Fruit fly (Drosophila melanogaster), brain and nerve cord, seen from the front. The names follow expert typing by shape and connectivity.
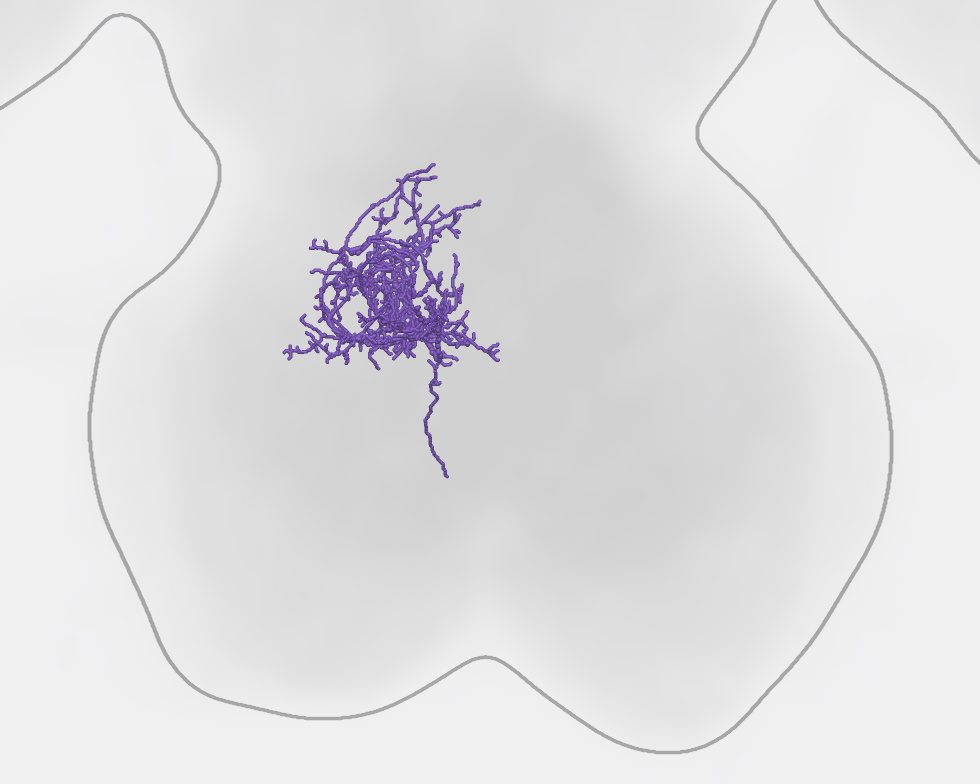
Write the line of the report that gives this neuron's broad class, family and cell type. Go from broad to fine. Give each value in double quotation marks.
"ascending neuron", "hemilineage 03B", "AN03B039"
